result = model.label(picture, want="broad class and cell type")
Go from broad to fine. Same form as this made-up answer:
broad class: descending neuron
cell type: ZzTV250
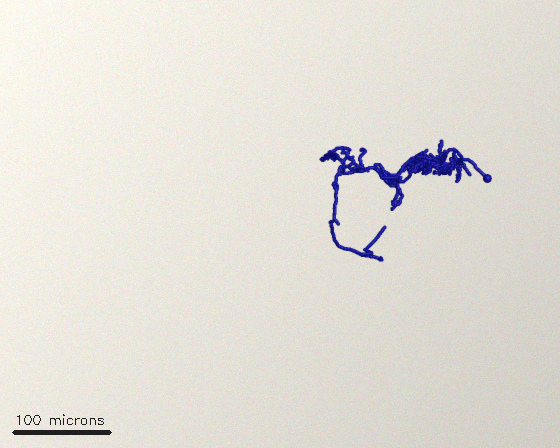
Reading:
broad class: nerve-cord intrinsic neuron
cell type: INXXX339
